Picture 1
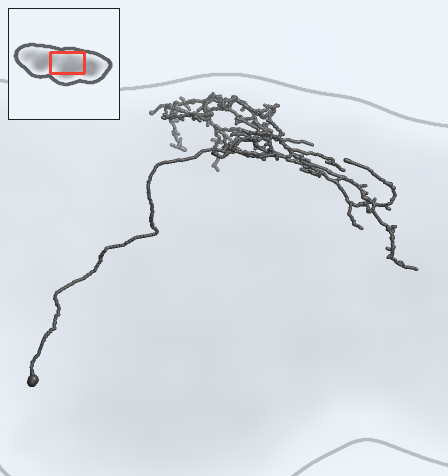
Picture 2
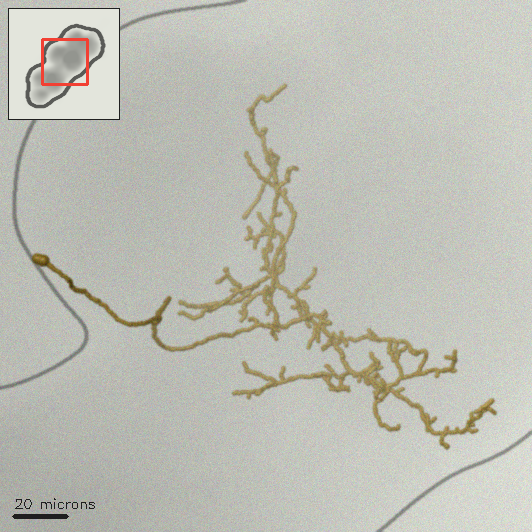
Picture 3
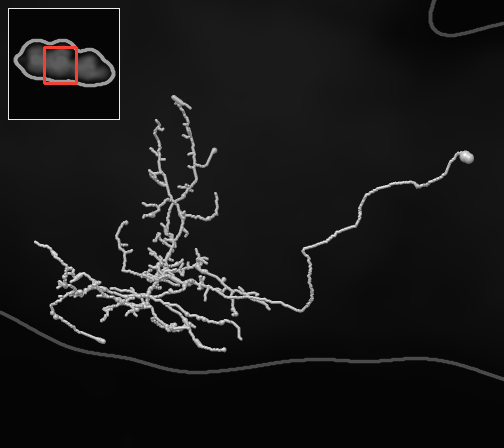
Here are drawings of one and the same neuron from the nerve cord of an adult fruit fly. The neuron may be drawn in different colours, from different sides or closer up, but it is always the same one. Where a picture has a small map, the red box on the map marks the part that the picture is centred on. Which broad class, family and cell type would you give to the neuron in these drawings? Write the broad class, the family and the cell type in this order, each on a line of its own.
nerve-cord intrinsic neuron
hemilineage 03B
IN03B058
